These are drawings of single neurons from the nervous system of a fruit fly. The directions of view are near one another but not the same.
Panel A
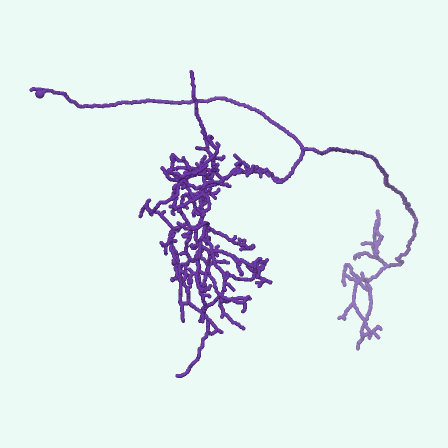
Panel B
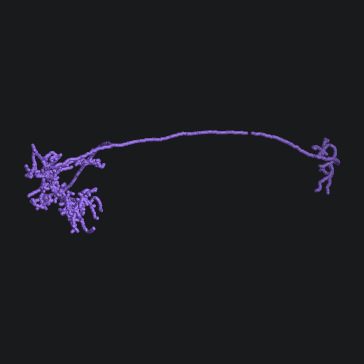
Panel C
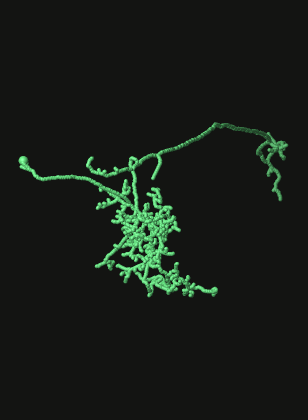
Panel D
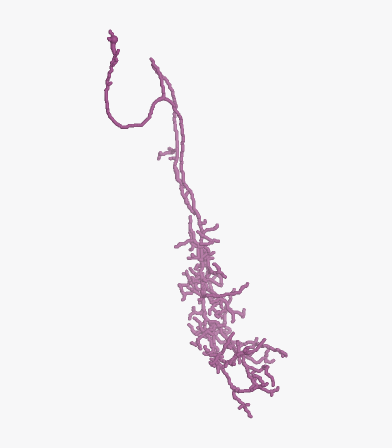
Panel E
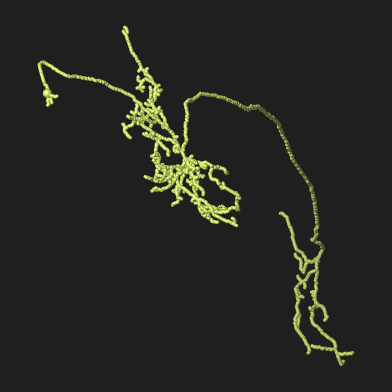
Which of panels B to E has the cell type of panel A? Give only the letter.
B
